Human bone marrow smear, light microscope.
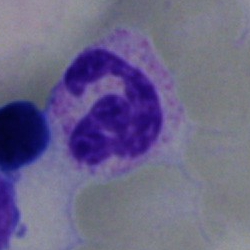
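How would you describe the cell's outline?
Roughly round and slightly irregular.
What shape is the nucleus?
A thick curved band, bent into a C-like shape around a paler central area.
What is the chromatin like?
Dark purple and coarsely clumped.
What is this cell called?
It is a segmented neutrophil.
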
